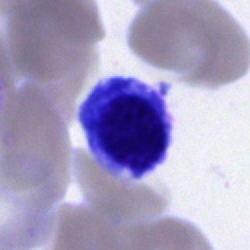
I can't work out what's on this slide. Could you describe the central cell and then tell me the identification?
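Nearly the whole cell is taken up by the nucleus, whose chromatin is dense, dark and clumped. Cytoplasm is scant, no more than a thin blue rim, and a small blue knob projects from the upper right edge. It is an erythroblast.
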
